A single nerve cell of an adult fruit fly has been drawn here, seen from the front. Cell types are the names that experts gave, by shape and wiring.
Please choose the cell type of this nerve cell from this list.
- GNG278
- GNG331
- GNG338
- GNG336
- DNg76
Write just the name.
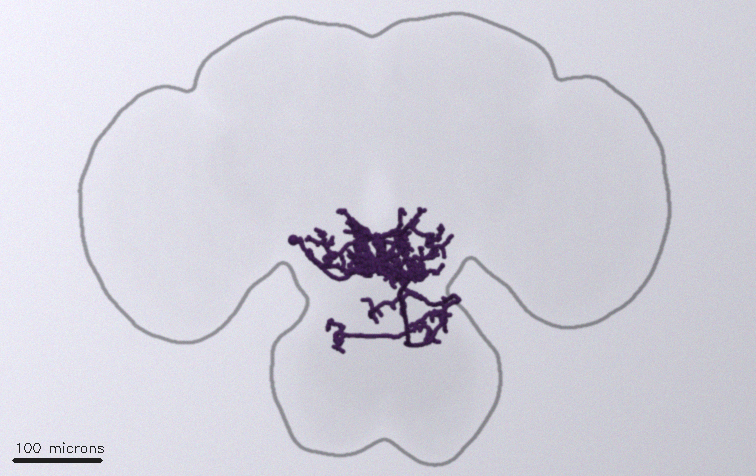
DNg76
